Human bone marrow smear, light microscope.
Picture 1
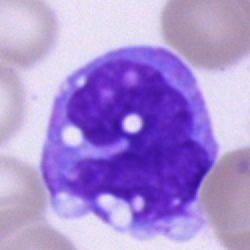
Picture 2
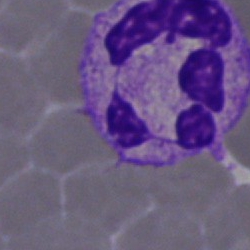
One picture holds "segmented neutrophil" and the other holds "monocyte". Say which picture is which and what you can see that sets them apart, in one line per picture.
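Picture 1 shows a monocyte: The nucleus fills most of the cell.
Picture 2 shows a segmented neutrophil: The cytoplasm is abundant and pale lilac-pink.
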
